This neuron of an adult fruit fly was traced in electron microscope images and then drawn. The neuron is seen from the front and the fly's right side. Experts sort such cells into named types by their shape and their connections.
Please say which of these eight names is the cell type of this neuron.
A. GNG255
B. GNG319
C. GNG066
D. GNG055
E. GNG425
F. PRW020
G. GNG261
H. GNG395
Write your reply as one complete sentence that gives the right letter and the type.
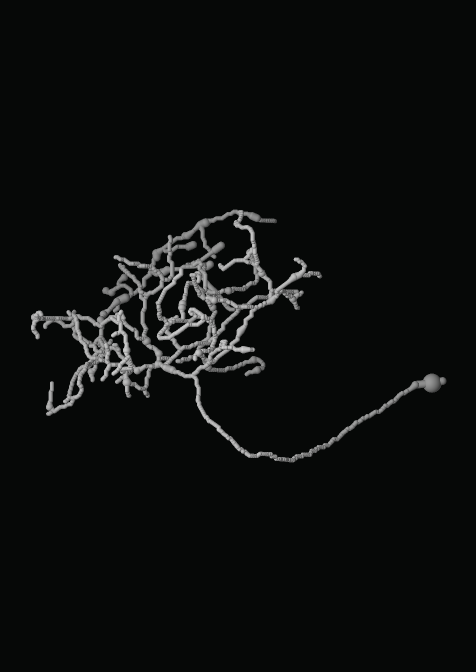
As option F gives it, the neuron's cell type is PRW020.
